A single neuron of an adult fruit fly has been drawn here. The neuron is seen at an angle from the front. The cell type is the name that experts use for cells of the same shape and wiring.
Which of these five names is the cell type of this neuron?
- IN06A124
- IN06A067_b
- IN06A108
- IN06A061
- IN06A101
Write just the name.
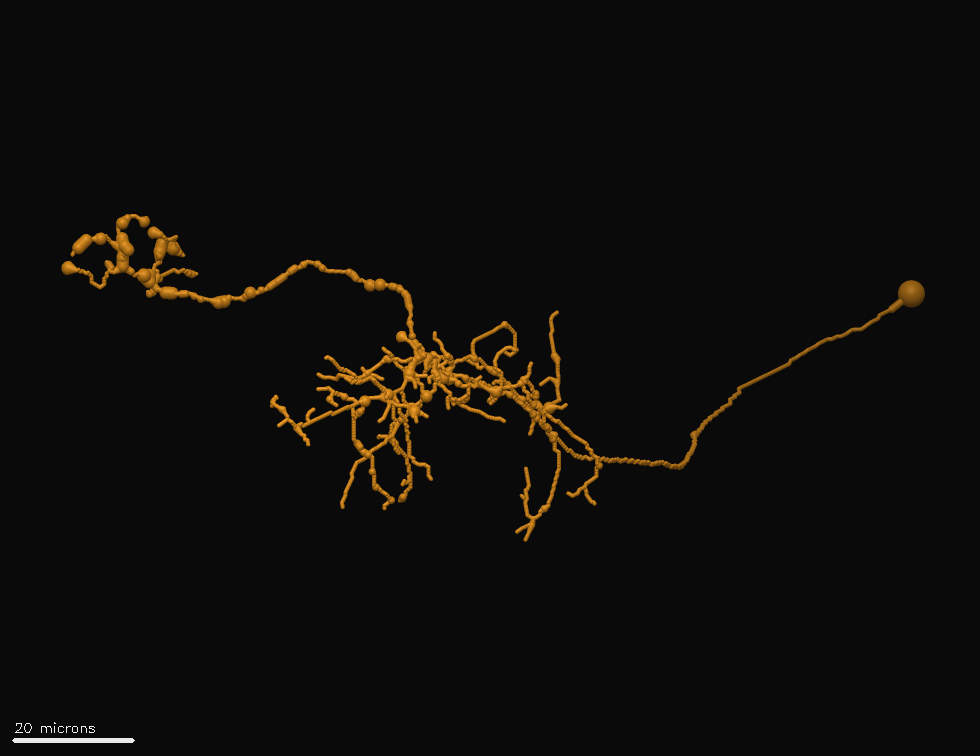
IN06A108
